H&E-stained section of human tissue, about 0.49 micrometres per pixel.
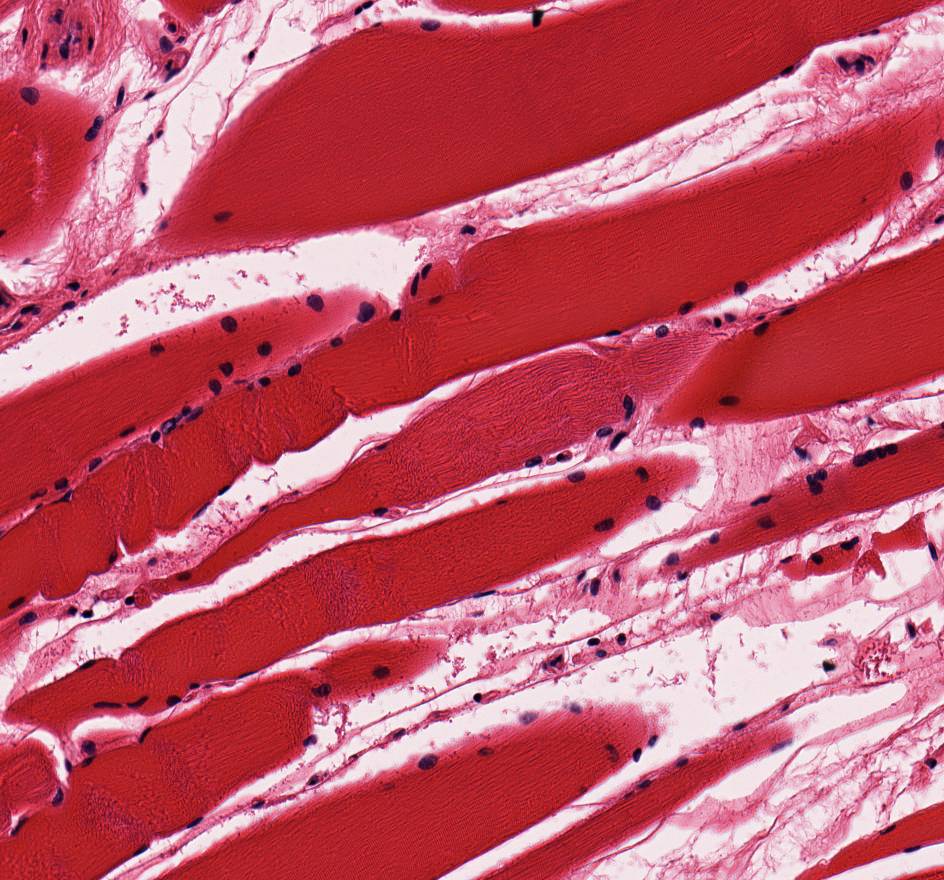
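Skeletal muscle. The small dark oval nuclei of the fibres lie at the fibre edges, not centrally. Between fibres is loose pale pink connective tissue containing scattered dark spindle nuclei. Wide white clefts separate many fibres from the surrounding tissue. No fat cells are present in the field.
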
